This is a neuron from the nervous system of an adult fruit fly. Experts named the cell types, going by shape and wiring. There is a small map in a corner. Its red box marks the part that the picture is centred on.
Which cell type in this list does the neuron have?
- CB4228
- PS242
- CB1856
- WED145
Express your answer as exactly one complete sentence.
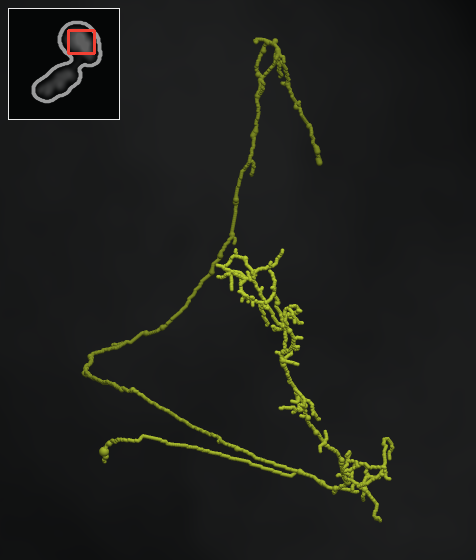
This neuron is recognized as the cell type WED145.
